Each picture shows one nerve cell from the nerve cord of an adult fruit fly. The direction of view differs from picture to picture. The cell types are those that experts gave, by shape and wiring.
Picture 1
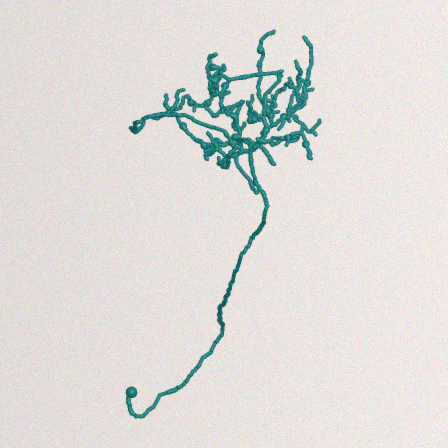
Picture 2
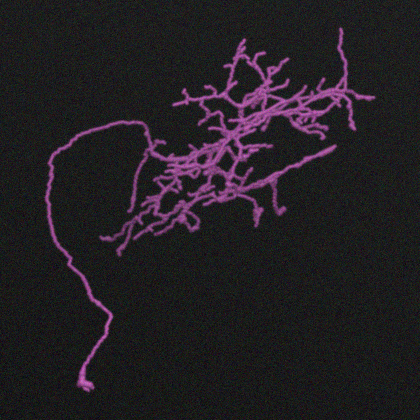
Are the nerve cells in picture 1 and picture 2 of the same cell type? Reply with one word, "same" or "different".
same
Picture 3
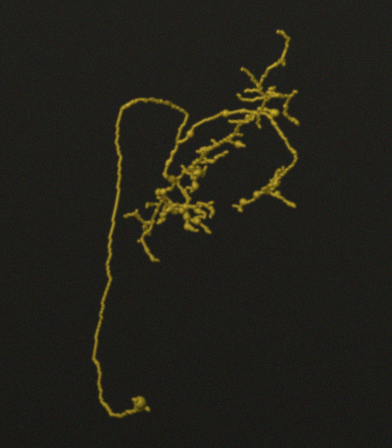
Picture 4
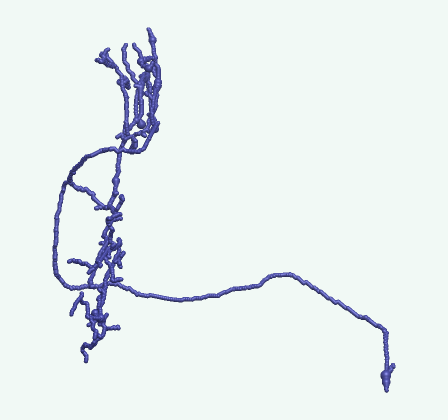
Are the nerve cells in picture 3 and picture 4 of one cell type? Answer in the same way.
same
